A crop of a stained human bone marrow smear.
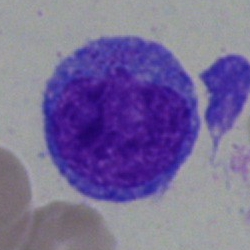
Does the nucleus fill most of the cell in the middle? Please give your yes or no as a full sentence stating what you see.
Yes, in this cell the cytoplasm is scant.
